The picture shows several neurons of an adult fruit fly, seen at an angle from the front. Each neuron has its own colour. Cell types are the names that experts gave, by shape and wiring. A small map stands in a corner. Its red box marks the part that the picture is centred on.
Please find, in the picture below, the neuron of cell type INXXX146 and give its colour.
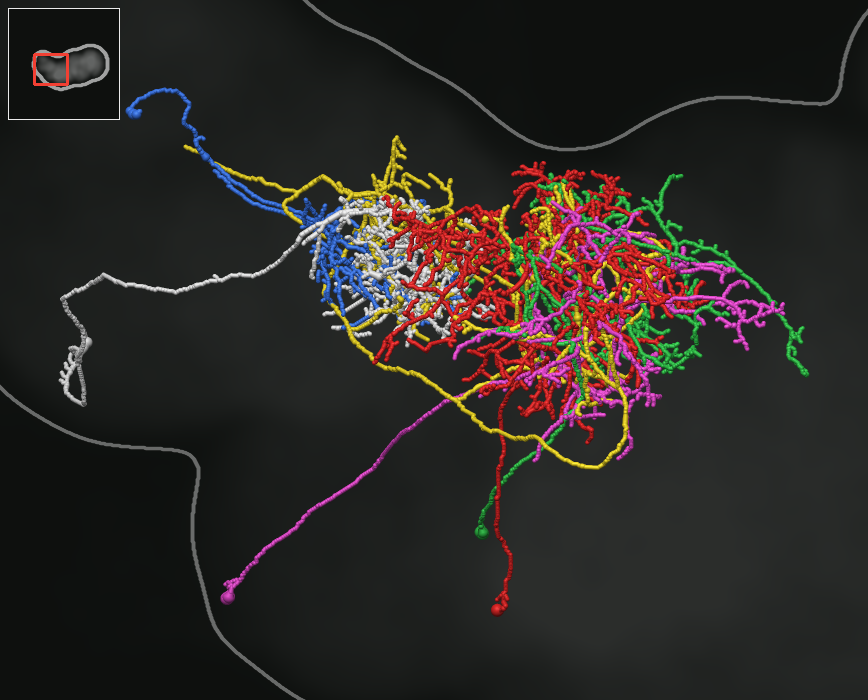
yellow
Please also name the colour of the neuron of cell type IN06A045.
green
